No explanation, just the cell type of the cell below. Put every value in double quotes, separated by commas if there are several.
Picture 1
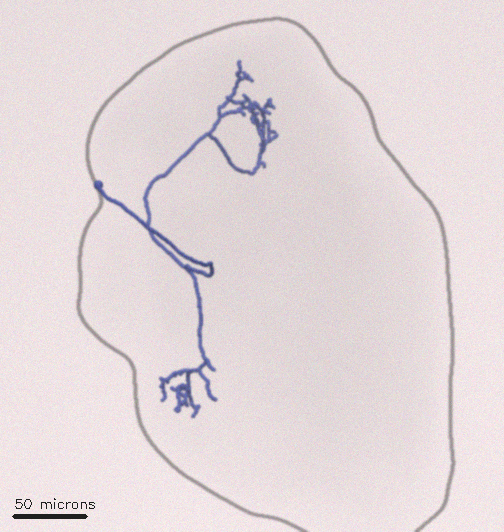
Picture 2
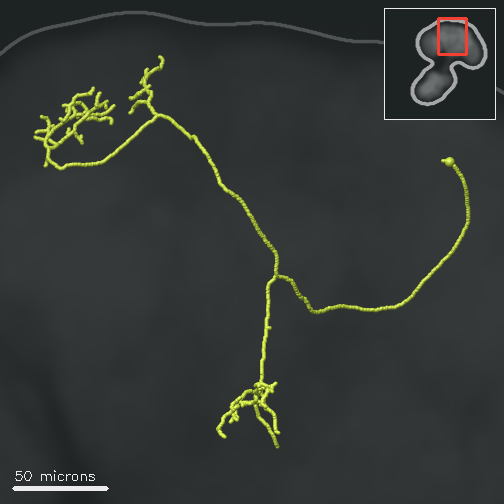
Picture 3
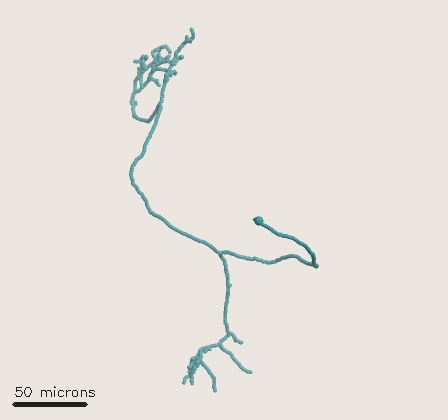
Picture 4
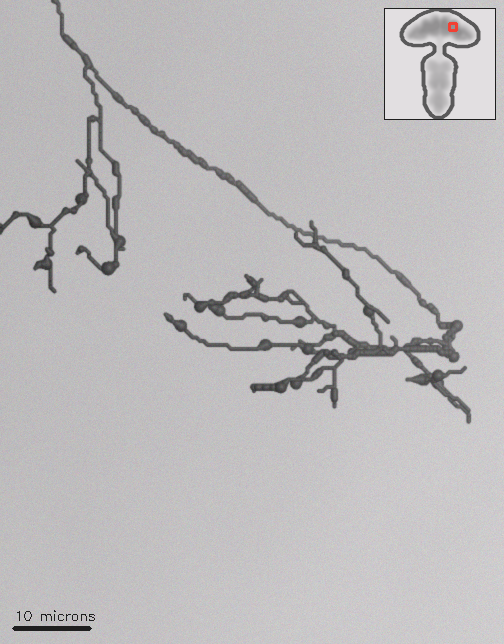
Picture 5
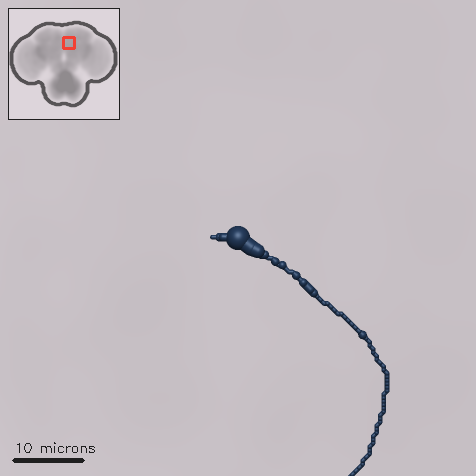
"mAL4G"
